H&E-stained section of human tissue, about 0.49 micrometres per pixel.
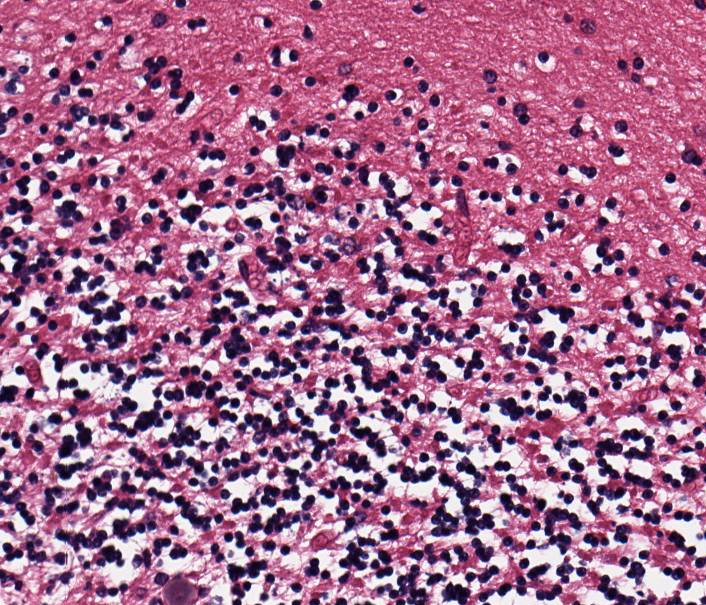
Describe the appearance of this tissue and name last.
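First, layout: small dark nuclei, densely packed, fill the lower and left part; a pale pink, sparsely nucleated zone takes the top and upper right. Second, the border between them is irregular and runs obliquely across the upper half. Third, the crowded cells have small, round, very dark nuclei with almost no visible cytoplasm. This is cerebellum.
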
